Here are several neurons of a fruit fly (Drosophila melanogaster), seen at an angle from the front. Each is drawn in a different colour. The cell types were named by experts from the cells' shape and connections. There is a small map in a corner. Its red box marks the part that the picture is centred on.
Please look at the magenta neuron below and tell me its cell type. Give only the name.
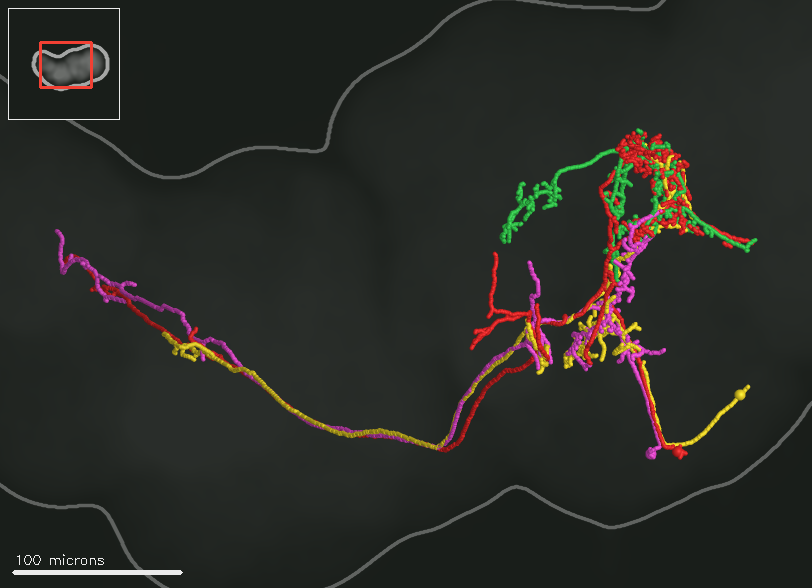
DNg18_b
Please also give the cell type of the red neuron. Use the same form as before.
DNg11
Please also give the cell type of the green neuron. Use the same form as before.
PS282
